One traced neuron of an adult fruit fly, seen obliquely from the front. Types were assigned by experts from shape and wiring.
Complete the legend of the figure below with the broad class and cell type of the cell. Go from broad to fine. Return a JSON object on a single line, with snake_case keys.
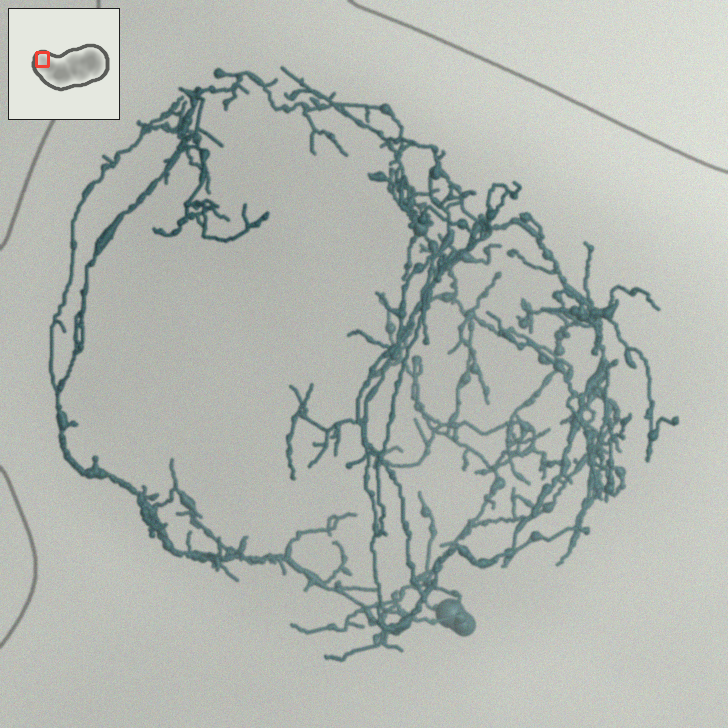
{"broad_class": "nerve-cord intrinsic neuron", "cell_type": "INXXX326"}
